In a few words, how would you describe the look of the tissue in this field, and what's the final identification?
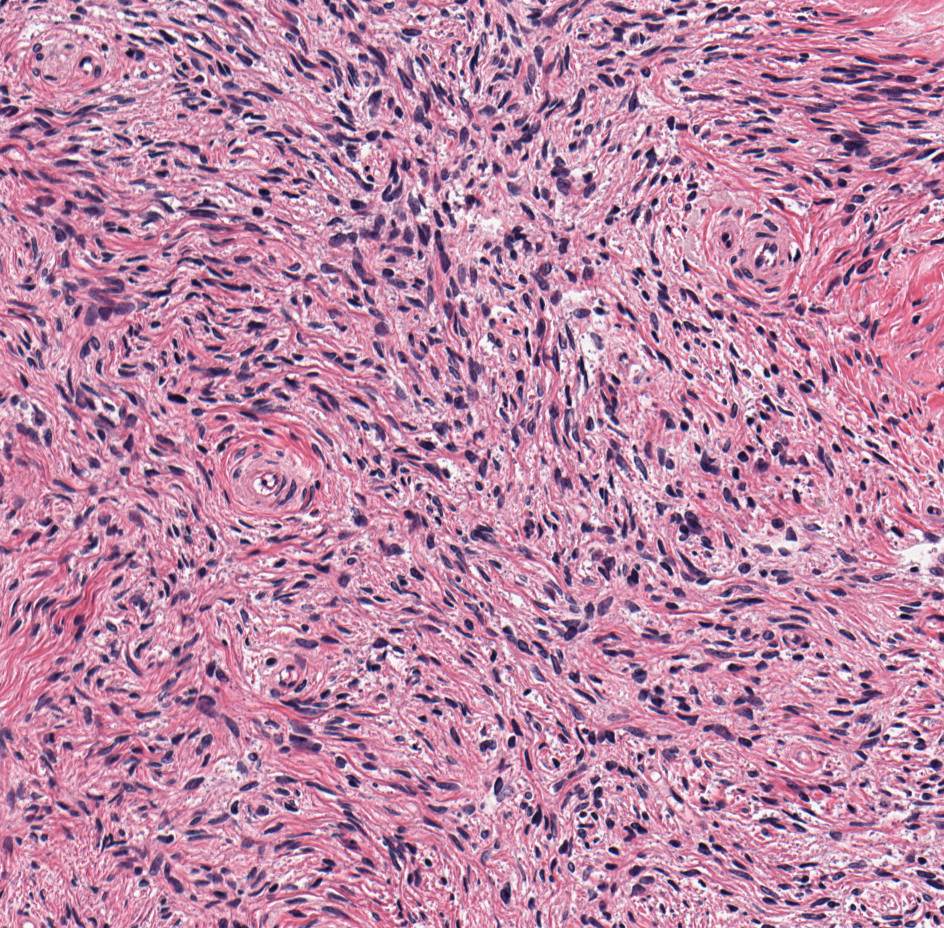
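Spindle cells throughout, in short interlacing, swirling bundles. Several concentric whorls of spindle cells and collagen appear, clearly at left middle and upper right. Scant pale pink cytoplasm, indistinct cell borders. Pink collagen between cells forms denser bundles toward the right edge. This is ovary.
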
